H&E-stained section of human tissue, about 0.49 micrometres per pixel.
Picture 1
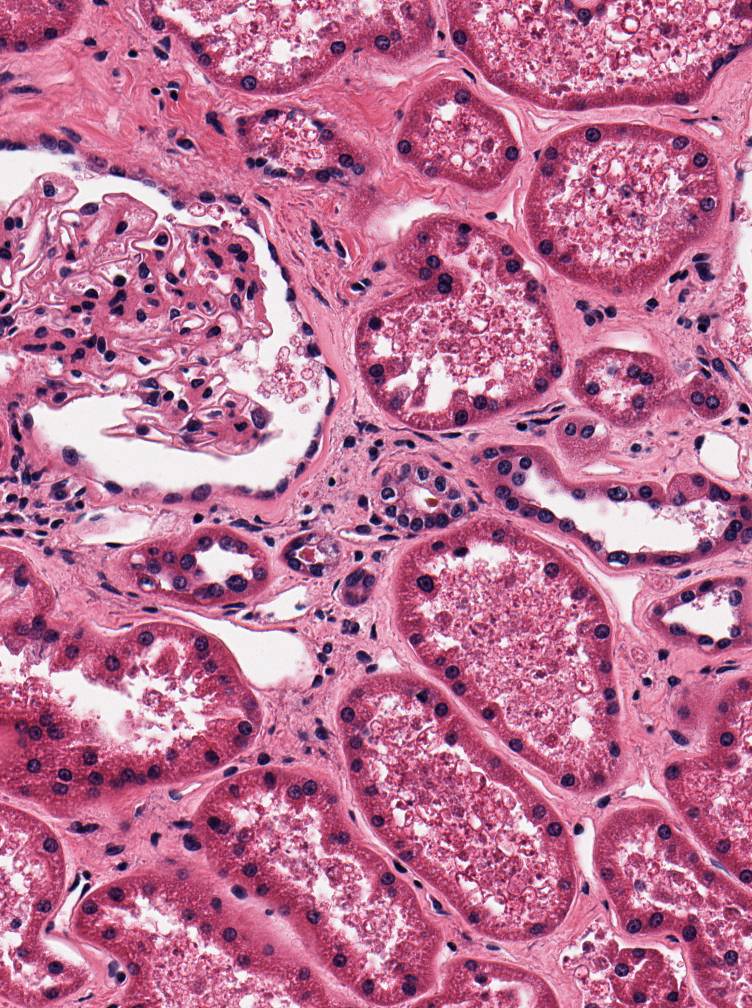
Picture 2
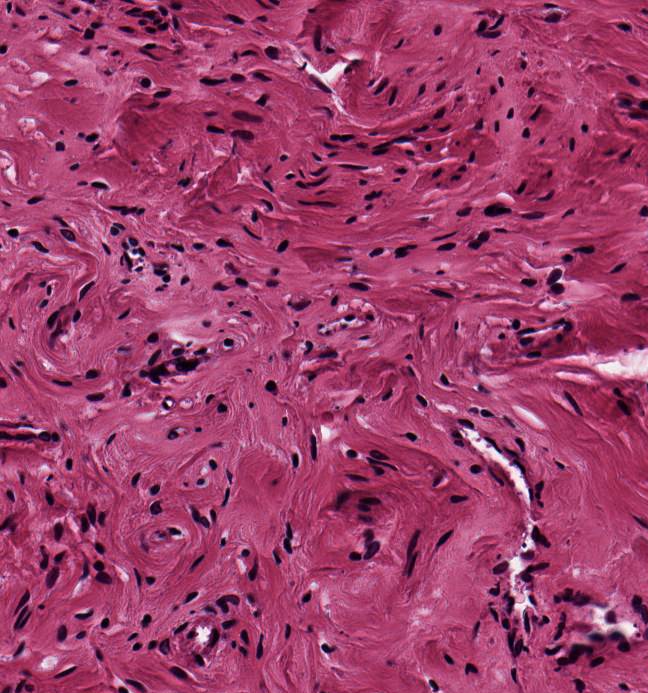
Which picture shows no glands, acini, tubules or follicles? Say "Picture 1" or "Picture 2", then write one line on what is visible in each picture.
Picture 2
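Picture 1: Most of the field is filled by closely packed tubules cut in cross and oblique section, with only narrow stroma between them.
Picture 2: No epithelium or glands are present anywhere in the field.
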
